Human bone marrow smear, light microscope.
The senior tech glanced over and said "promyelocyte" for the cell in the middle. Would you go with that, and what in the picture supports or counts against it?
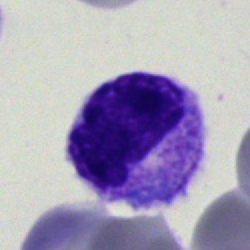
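Look first at the outline, which is round. The chromatin is dark purple and coarsely clumped, and no nucleoli are visible in the nucleus. The cytoplasm forms a pale lilac crescent on the lower right side, and red cells touch the bottom edge of the cell.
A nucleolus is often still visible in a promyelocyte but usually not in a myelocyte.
The missing nucleoli here therefore speak for myelocyte and against promyelocyte.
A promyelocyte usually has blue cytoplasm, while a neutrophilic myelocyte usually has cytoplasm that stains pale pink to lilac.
The pale lilac crescent sides with myelocyte rather than promyelocyte. So the name promyelocyte does not fit: this cell is a myelocyte.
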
